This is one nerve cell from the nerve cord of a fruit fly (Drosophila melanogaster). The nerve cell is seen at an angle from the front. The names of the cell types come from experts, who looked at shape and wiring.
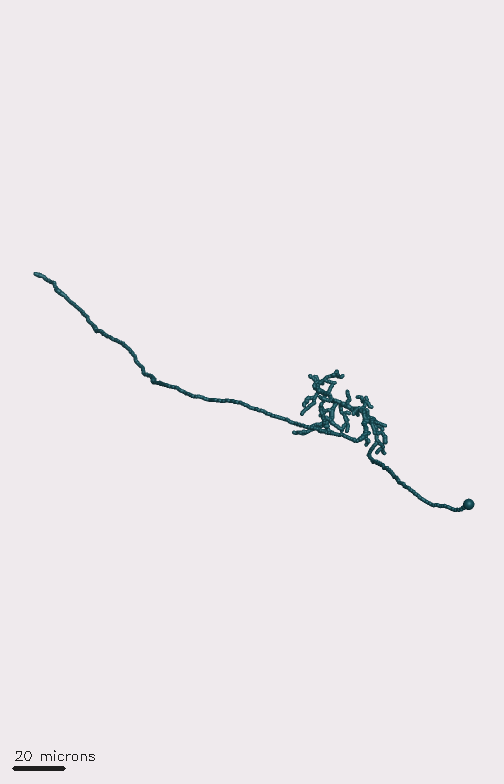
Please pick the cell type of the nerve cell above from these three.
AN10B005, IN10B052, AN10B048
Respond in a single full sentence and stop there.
With respect to cell type, this nerve cell is IN10B052.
